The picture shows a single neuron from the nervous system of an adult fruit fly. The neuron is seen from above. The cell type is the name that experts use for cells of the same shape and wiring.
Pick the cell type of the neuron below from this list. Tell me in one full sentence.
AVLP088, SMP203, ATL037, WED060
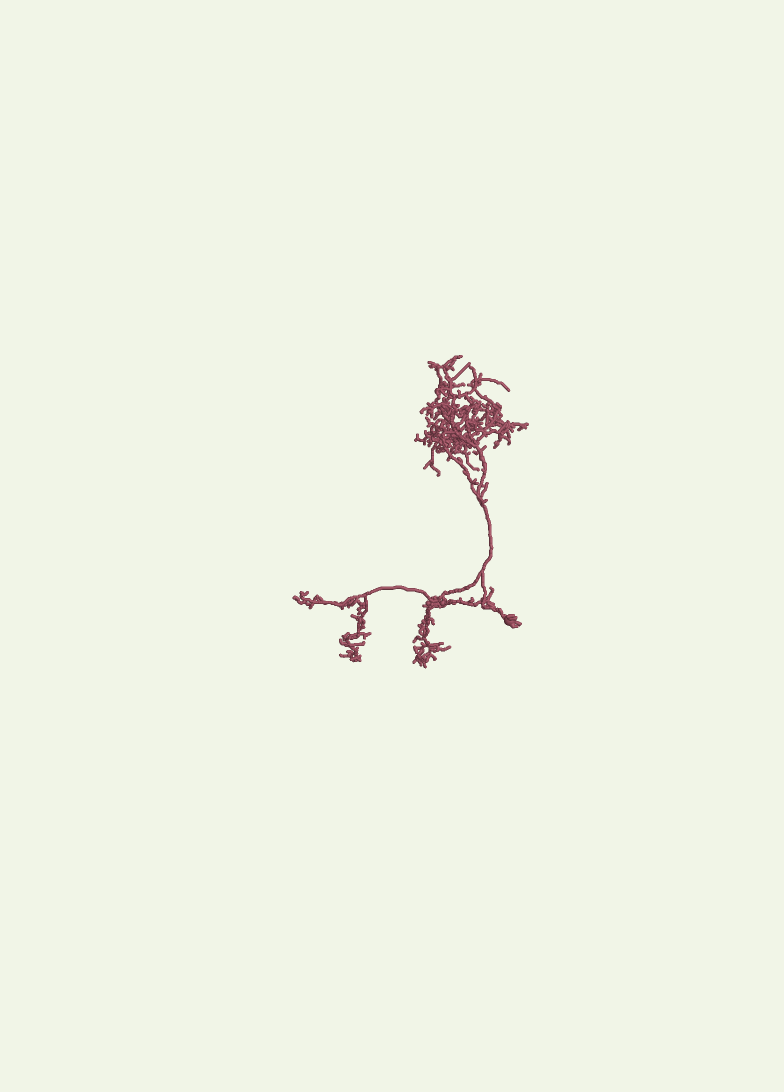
The single neuron here is of type ATL037.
